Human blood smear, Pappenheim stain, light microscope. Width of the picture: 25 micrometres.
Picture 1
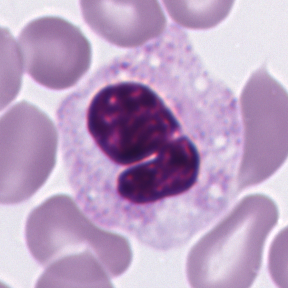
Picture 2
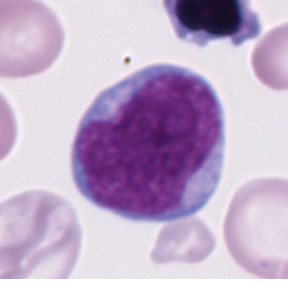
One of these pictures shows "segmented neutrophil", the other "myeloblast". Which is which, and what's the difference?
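Picture 2 contains the myeloblast and picture 1 the segmented neutrophil. In the segmented neutrophil the cytoplasm covers more area than the nucleus, whereas in the myeloblast the nucleus fills about 70% of the cell's area.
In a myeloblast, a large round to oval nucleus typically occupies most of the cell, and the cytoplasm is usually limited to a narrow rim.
The segmented neutrophil has an irregular, angular outline, while the myeloblast is roundish with a smooth edge and measures about 14 micrometres across. The cytoplasm is pale greyish lilac in the segmented neutrophil and pale blue in the myeloblast.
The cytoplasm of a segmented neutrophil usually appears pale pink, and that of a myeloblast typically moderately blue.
Fine, faint purplish granules are present in the segmented neutrophil's cytoplasm; none are seen in the myeloblast.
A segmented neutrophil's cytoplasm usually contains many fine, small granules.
A few small clear vacuoles lie in the segmented neutrophil's cytoplasm, and none are seen in the myeloblast's. Part of another nucleated cell is cut off at the top edge of picture 2.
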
